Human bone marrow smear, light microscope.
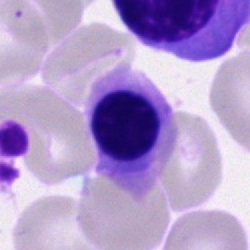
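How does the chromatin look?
Dense, staining dark purple.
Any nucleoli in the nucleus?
None that you can see.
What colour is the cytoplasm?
Pale lilac, and I see no granules in it.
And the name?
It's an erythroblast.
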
